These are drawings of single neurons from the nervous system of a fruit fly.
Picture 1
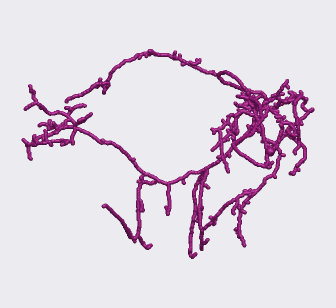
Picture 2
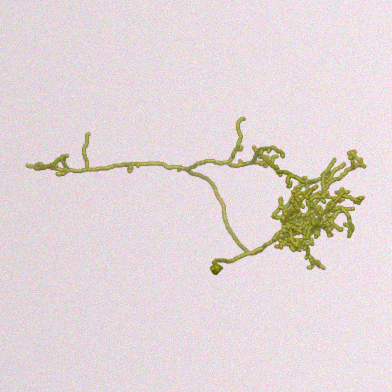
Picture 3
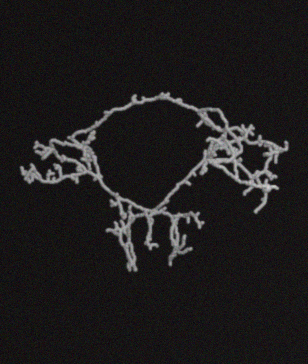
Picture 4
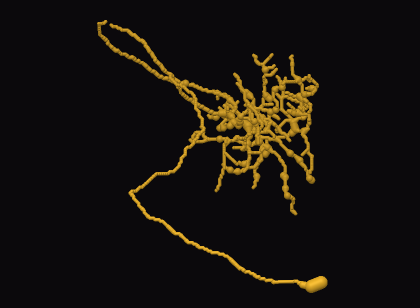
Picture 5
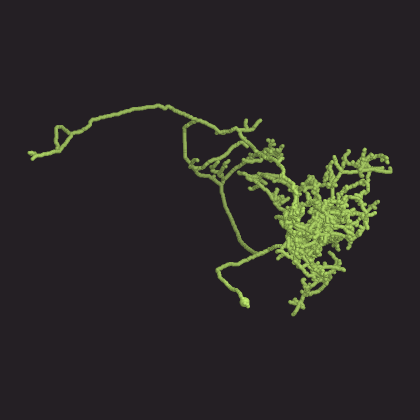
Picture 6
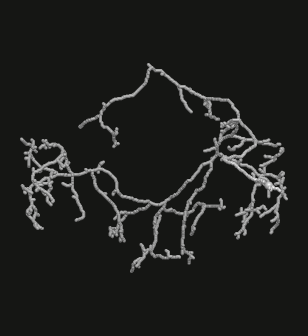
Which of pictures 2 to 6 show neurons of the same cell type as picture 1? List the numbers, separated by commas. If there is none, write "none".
3, 6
